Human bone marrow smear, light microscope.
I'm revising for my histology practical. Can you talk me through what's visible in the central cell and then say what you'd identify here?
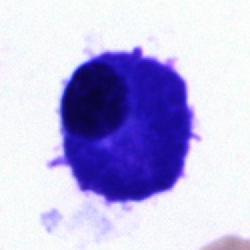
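Nucleus off-centre, toward upper left of cell. Chromatin very dark and dense, little internal detail. Slightly paler cytoplasm just below and right of nucleus. Small short projections from cell margin in several places. Plasma cell.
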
